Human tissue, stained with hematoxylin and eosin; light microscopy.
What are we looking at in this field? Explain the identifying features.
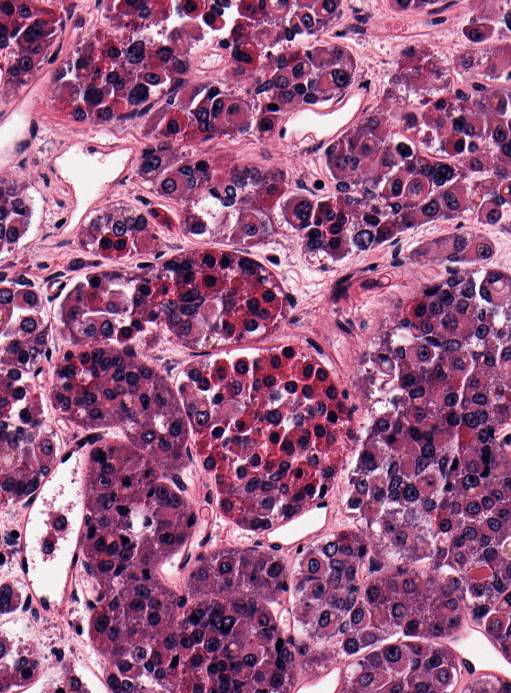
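That's the pars distalis of the pituitary. Everywhere the cells sit in rounded nests and cords, with thin strands of connective tissue between them. They're polygonal, with round, dark, mostly central nuclei. Notice the cytoplasm varying cell to cell within a nest, some deep red and granular, others pale or purplish.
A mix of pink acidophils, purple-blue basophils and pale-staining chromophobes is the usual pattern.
The nests are solid too, with no gland lumens inside.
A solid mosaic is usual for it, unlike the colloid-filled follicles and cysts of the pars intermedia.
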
